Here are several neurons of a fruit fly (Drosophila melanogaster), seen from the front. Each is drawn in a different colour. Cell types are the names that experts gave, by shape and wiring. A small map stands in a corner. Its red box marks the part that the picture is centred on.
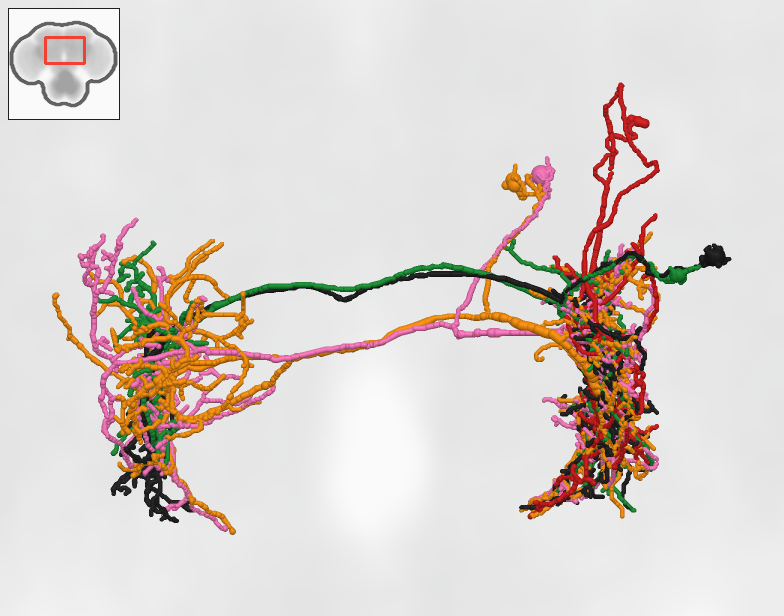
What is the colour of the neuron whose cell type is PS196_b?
pink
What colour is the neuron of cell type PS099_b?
black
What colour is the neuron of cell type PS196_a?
orange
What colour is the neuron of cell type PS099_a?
green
